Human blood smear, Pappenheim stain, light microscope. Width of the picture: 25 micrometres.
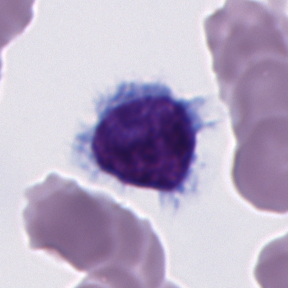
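Hairy cell at the centre of a stained peripheral blood smear. The cell outline is ragged and irregular rather than smooth, with fine hair-like cytoplasmic projections extending outward from most of its border. The nucleus occupies most of the cell, leaving a narrow rim of cytoplasm in which no granules are visible.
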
